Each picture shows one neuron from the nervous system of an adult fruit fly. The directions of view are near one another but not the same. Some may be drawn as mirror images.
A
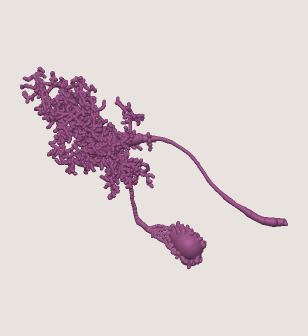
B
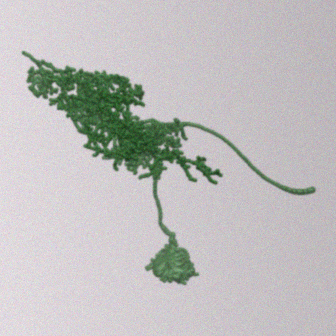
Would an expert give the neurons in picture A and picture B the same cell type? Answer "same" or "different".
same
